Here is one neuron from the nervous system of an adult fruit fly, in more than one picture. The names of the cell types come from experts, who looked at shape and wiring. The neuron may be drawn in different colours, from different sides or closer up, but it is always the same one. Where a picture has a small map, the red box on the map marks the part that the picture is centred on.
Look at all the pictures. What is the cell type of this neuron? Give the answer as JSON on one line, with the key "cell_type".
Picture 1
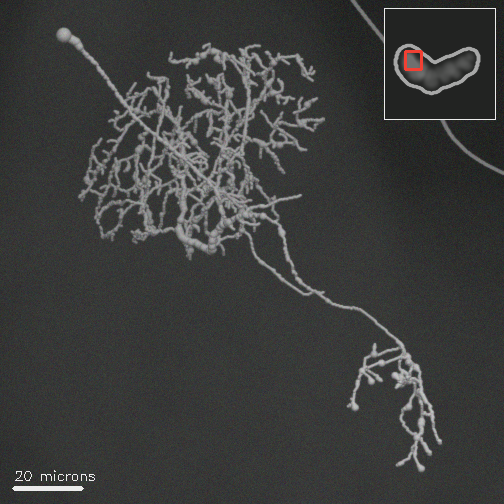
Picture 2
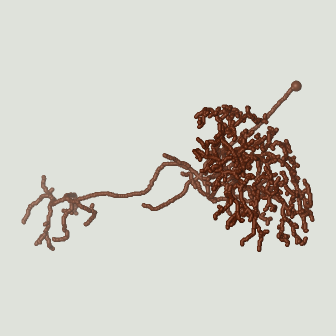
{"cell_type": "LC35b"}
